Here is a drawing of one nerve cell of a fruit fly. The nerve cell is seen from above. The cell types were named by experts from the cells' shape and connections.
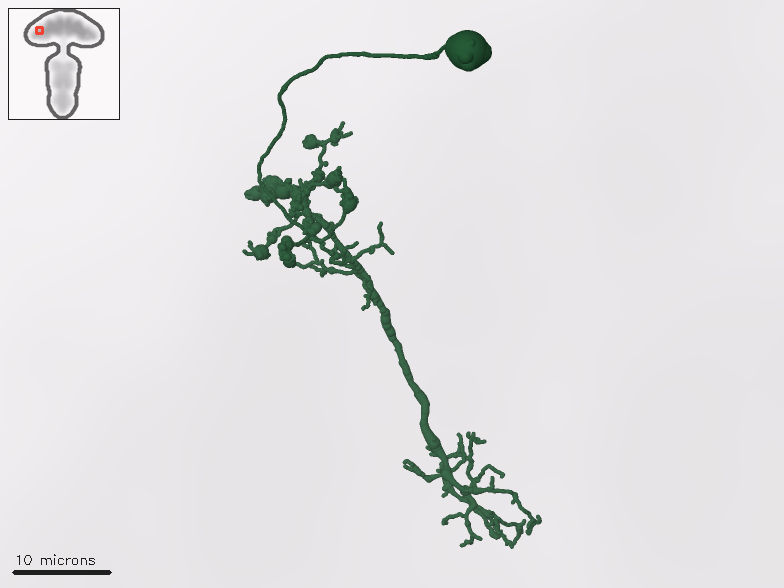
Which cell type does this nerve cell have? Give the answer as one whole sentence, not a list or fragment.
What this nerve cell is, by cell type, is Mi13.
